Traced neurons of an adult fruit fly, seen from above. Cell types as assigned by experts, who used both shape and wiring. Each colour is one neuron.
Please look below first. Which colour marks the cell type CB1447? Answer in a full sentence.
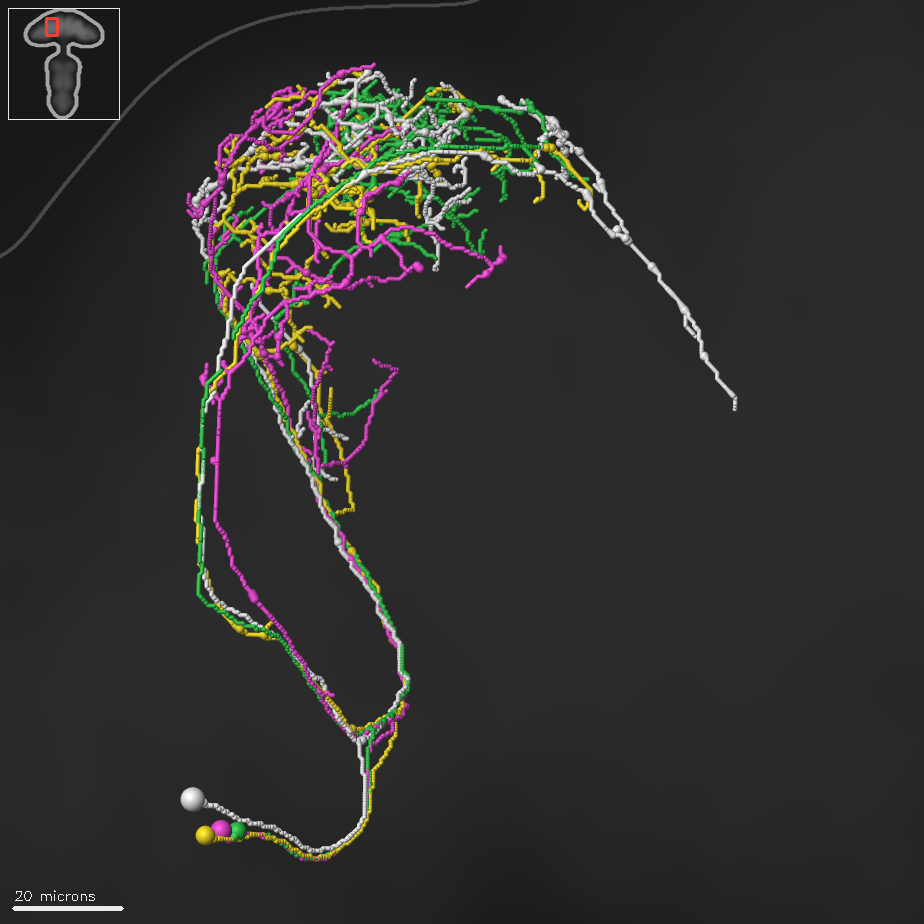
The colour is yellow.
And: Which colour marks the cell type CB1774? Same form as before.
The colour is green.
